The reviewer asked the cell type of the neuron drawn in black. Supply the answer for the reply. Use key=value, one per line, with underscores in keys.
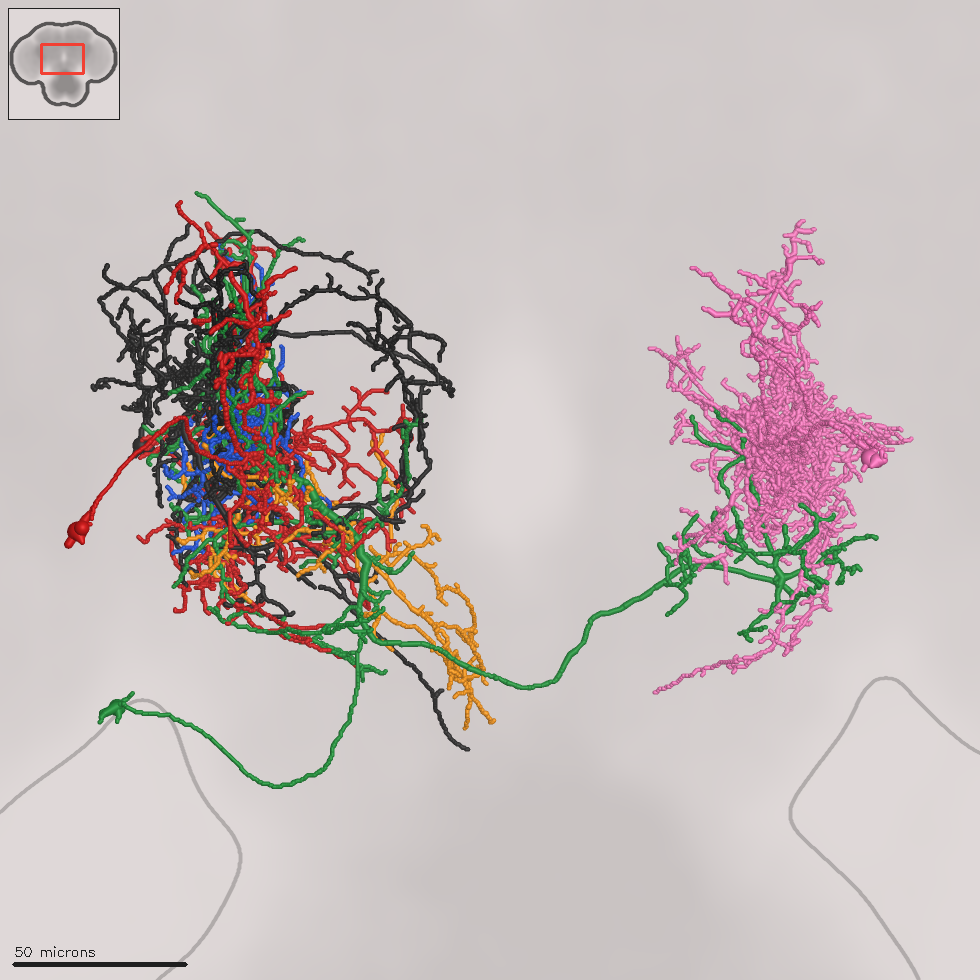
cell_type=PLP178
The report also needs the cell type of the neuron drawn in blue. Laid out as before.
cell_type=WED151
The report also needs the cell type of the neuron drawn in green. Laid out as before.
cell_type=CB0141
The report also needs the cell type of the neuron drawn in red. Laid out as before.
cell_type=PS047_a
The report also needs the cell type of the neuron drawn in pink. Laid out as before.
cell_type=PS047_b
